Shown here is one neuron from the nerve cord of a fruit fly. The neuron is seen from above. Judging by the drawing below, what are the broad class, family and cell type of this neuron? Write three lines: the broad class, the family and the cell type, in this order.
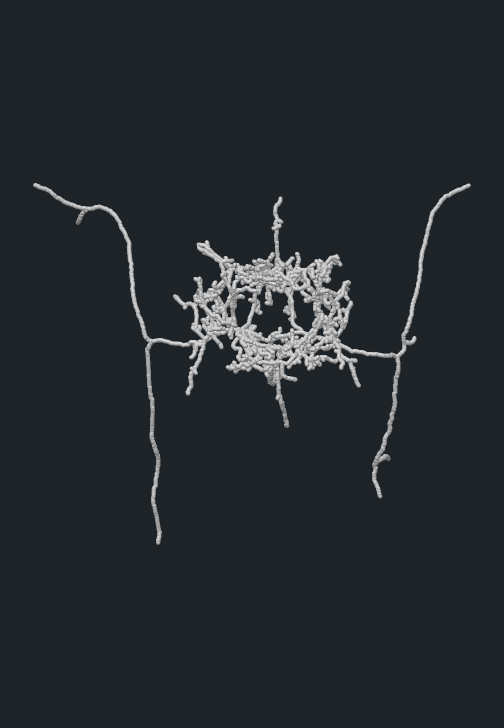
efferent neuron of the nerve cord
hemilineage 00B
EN00B011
